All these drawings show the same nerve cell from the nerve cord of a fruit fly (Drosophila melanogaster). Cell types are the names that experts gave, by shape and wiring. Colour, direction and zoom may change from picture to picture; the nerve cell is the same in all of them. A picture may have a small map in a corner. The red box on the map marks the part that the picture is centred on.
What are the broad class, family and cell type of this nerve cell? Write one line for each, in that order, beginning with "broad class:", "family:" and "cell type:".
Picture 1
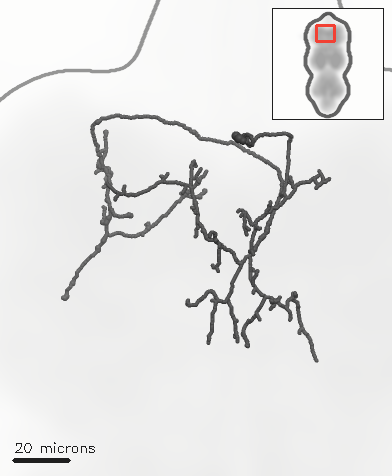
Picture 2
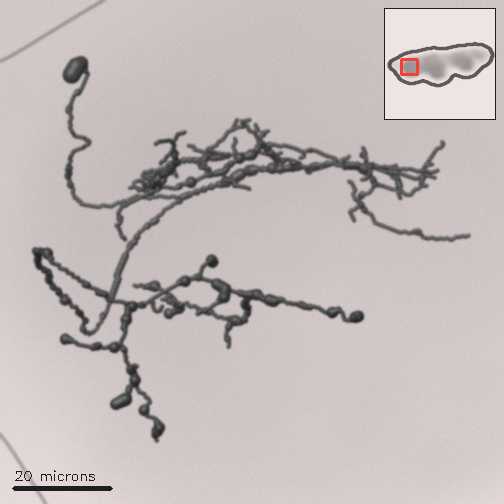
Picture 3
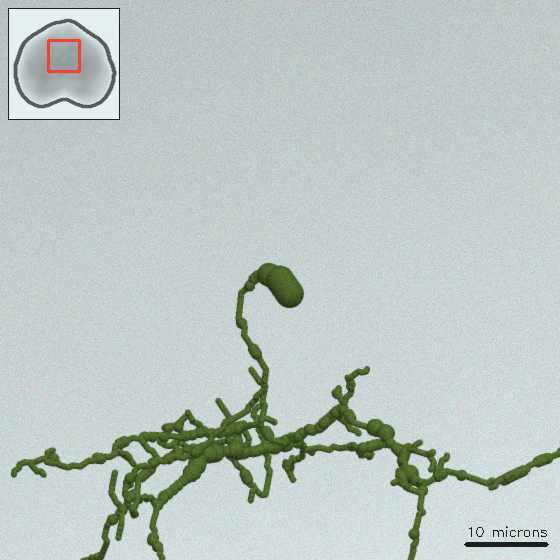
broad class: nerve-cord intrinsic neuron
family: hemilineage 01A
cell type: IN01A081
